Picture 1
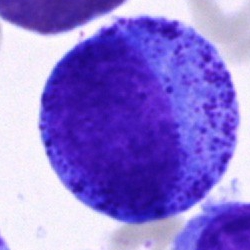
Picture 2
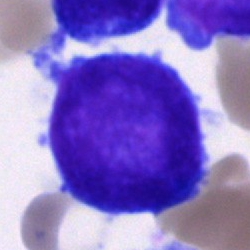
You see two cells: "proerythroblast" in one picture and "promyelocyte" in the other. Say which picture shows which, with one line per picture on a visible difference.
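Picture 1 shows a promyelocyte: Dark purple granules are scattered through the cytoplasm.
Picture 2 shows a proerythroblast: No distinct granules are seen in the cell.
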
